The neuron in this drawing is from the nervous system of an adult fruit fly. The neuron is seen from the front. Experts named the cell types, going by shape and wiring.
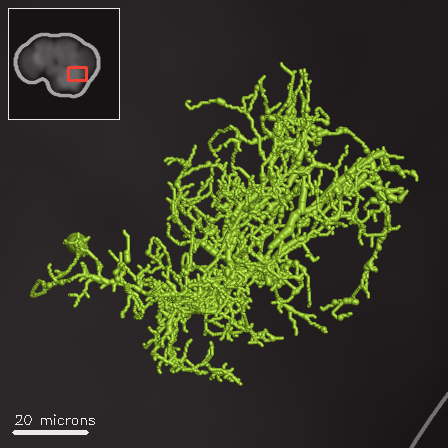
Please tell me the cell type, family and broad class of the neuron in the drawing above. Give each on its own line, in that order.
IN12B012
hemilineage 12B
nerve-cord intrinsic neuron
